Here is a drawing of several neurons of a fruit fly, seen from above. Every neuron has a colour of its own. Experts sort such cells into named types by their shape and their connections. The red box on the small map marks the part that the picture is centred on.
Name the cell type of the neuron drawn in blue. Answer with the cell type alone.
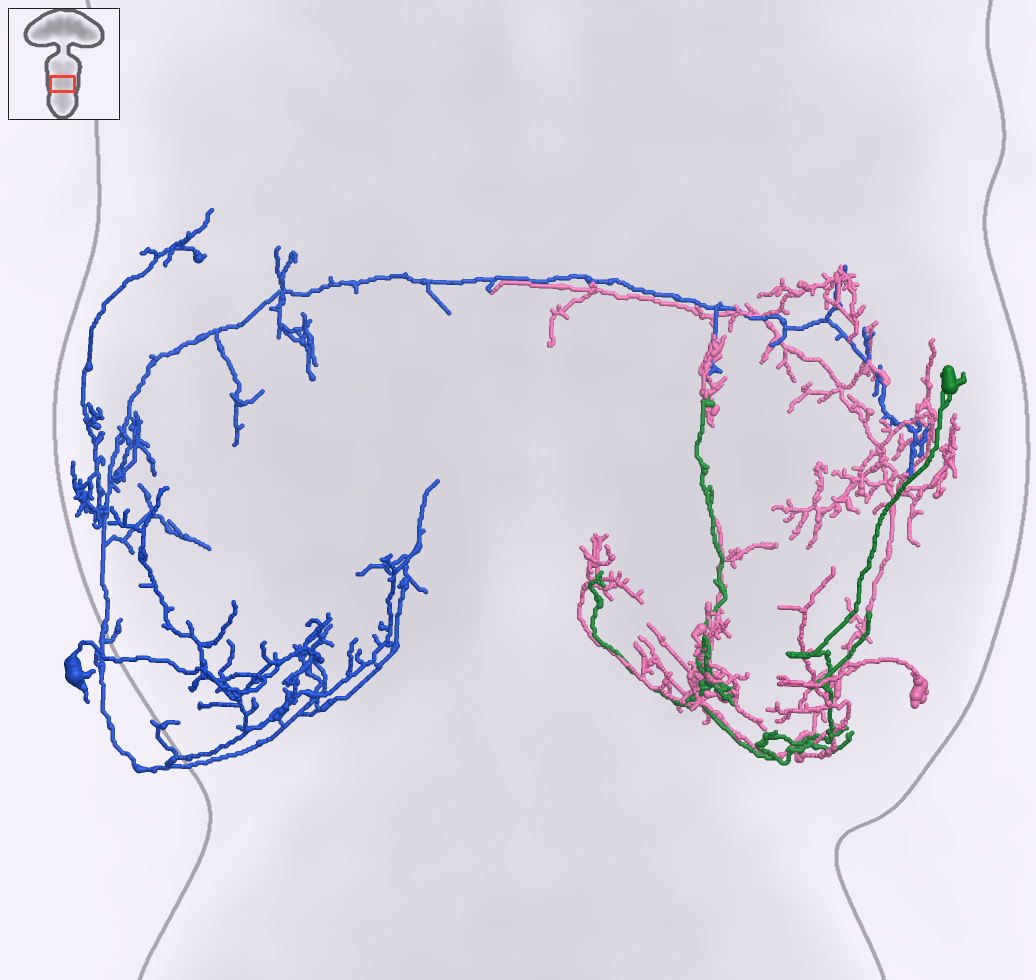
IN19A090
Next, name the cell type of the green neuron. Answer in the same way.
IN19A129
